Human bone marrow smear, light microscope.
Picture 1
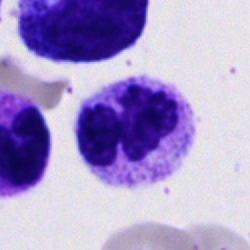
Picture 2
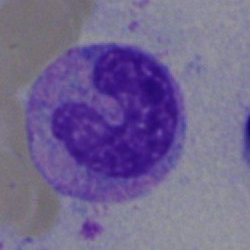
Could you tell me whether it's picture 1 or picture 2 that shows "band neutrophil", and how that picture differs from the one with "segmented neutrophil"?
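Picture 1 is the segmented neutrophil, and picture 2 is the band neutrophil. The nucleus is the thing to look at: in picture 1 it is divided into separate lobes, while in picture 2 it curves into a horseshoe with a deep notch opening toward the upper left.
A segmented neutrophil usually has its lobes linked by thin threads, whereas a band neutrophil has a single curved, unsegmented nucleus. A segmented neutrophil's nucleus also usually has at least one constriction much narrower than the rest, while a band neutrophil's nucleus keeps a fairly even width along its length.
Otherwise the two are much alike, with dark purple, coarsely clumped chromatin and pale pinkish-lilac cytoplasm.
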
